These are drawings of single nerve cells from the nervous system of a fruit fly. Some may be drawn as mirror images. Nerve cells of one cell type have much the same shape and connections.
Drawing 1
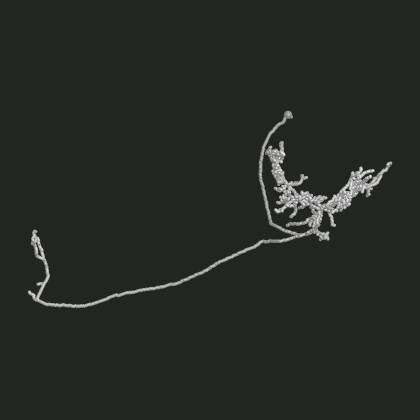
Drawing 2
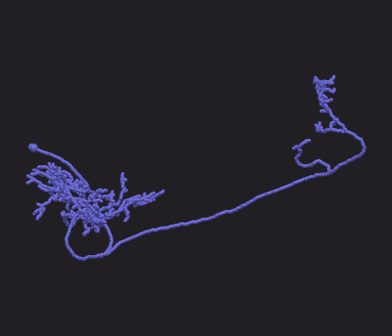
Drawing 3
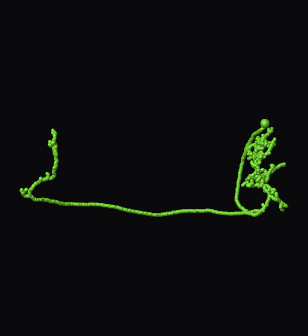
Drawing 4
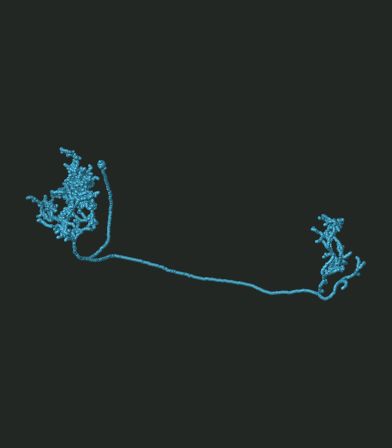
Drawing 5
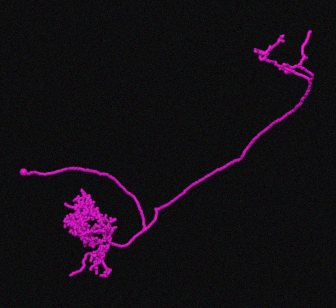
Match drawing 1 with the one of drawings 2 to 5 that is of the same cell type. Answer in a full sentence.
Drawing 5 is of the same cell type.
